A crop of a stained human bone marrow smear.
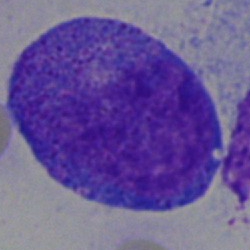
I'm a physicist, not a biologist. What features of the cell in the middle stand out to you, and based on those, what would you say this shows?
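Start with the outline, which is smooth and oval. Now look at the chromatin: it is finely granular, with no coarse dark clumps. Up in the upper part of the cell, a little left of centre, you can find a paler patch. The picture is slightly blurred, so fine detail is softened. This is a promyelocyte.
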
